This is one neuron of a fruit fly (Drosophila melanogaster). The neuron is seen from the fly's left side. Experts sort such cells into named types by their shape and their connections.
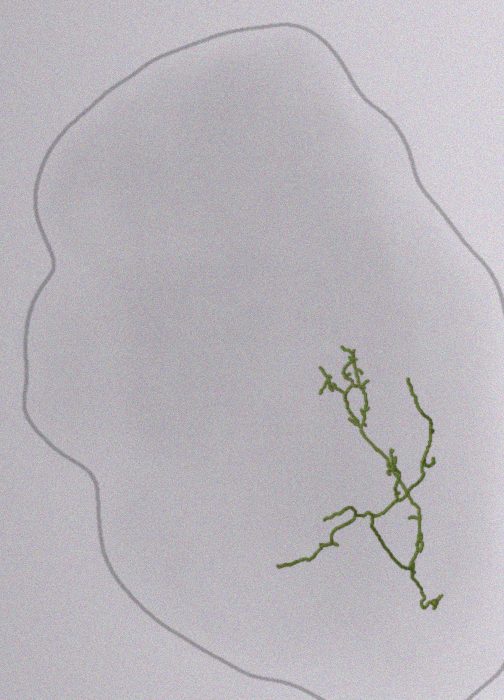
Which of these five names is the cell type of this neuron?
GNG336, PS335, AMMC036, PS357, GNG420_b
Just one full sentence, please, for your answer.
It is as PS335 that this neuron is typed.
